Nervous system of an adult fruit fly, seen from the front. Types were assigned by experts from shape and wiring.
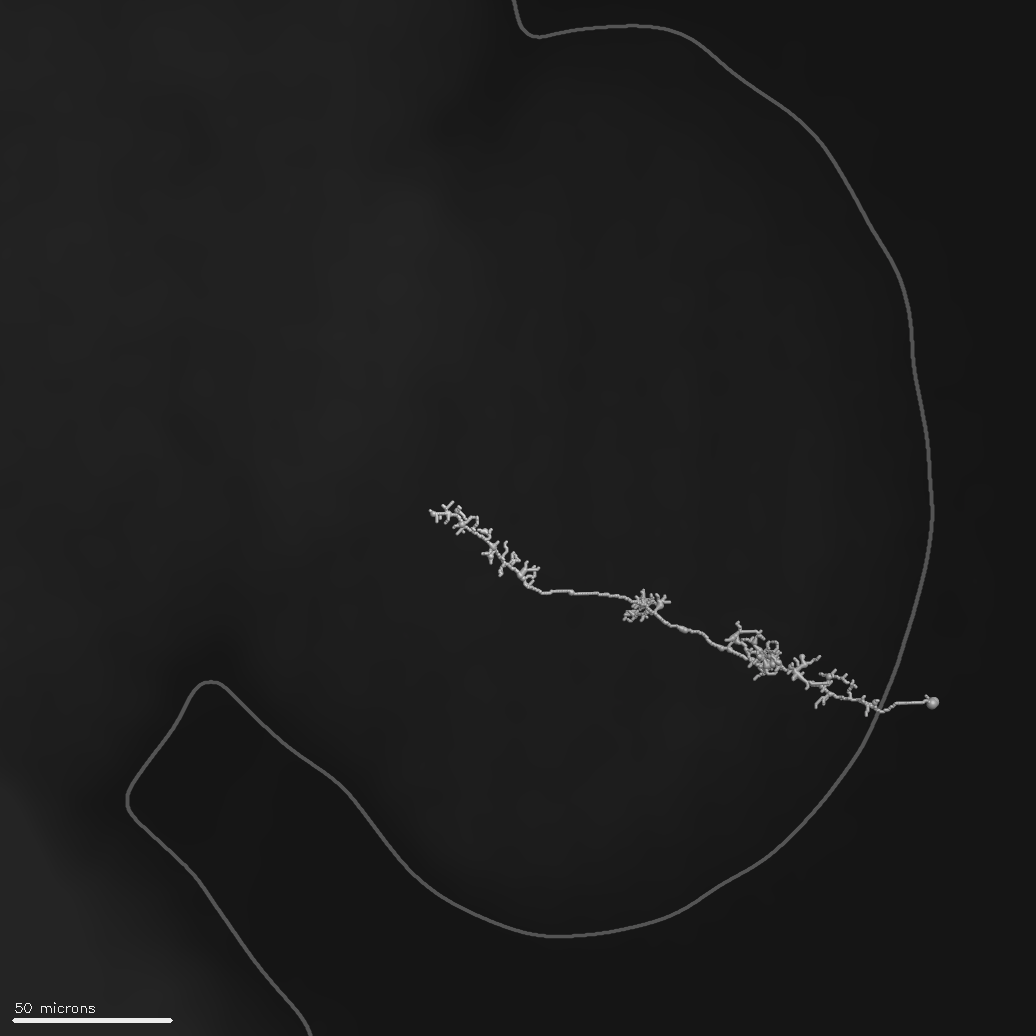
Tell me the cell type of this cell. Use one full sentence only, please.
The type assigned to this neuron is TmY5a.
